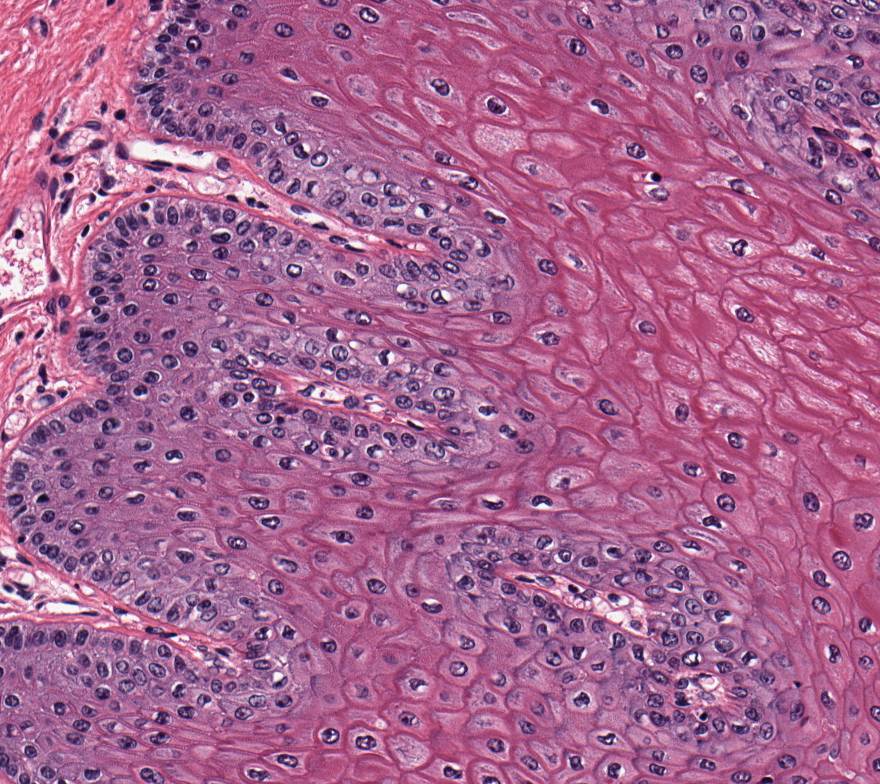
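Mucosa of the esophagus: stratified squamous epithelium filling nearly the whole field. Its lower border forms broad, rounded rete ridges projecting toward the left. Along the left border of the ridges, basal cells are small and crowded, their darker nuclei lined up in a palisade. Toward the right, cells become large and polygonal, with abundant pink cytoplasm and sharp cell borders.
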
